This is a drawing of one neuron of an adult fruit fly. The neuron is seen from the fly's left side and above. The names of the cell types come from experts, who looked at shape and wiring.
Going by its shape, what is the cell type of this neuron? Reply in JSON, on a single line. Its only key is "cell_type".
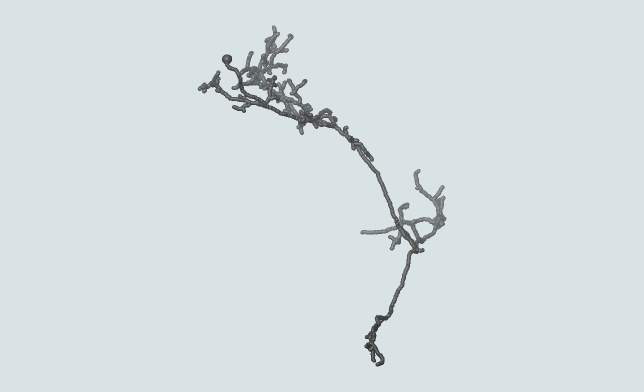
{"cell_type": "SIP020_b"}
